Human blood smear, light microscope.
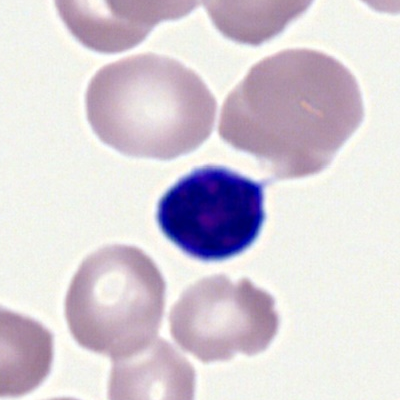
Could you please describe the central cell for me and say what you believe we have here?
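Nearly the whole cell is taken up by the nucleus, with little or no cytoplasm visible around it. The chromatin stains a dense, dark blue-purple, with faint lighter and darker patches rather than an even tone. The cell is a lymphocyte.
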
